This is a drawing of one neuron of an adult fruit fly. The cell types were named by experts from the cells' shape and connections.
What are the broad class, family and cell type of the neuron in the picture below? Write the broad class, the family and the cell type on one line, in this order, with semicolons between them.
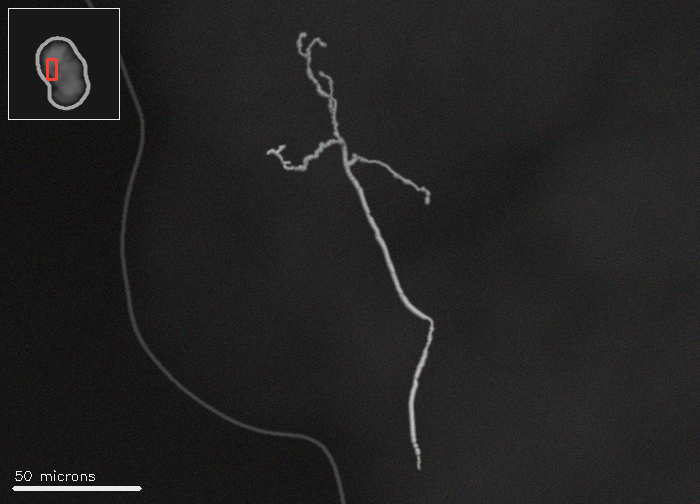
sensory neuron entering the nerve cord; class mechanosensory proprioceptive; SNpp61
